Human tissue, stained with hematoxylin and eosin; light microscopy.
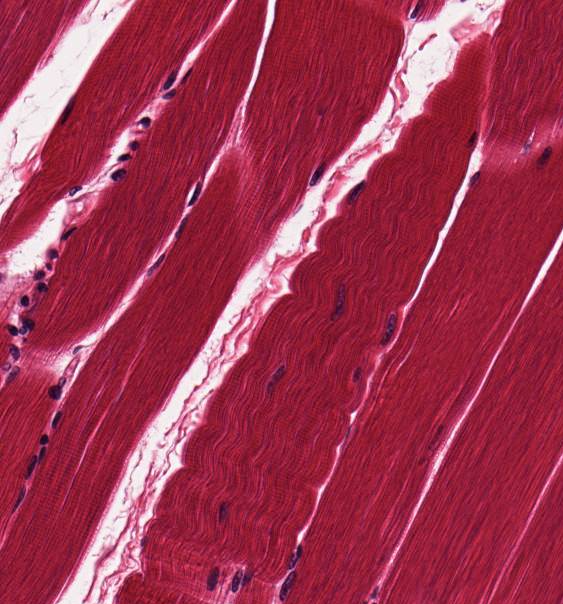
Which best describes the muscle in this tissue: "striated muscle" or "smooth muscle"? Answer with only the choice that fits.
Striated muscle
